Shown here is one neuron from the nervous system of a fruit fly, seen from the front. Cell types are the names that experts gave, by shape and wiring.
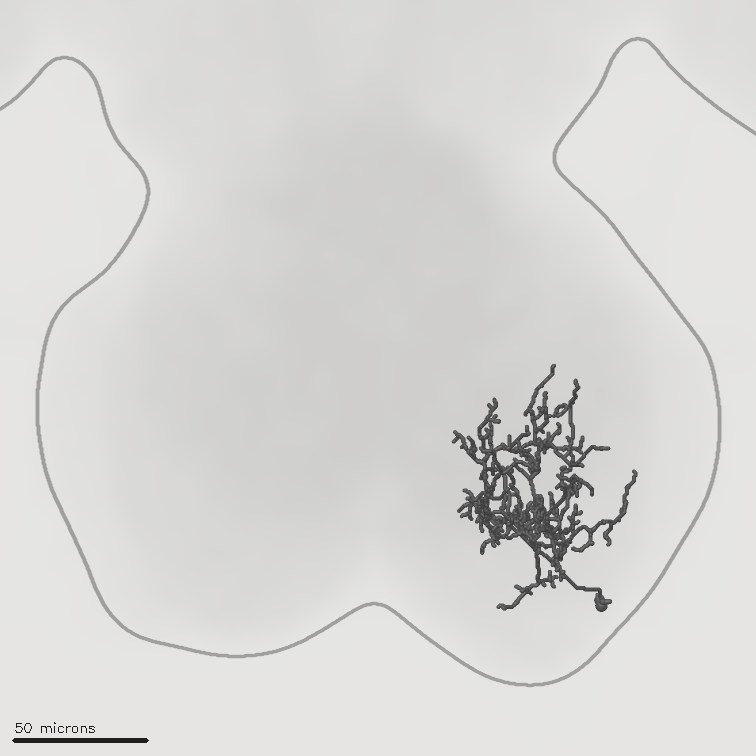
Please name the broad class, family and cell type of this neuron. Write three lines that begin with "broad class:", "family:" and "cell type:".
broad class: nerve-cord intrinsic neuron
family: hemilineage 20A.22A
cell type: IN20A.22A016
